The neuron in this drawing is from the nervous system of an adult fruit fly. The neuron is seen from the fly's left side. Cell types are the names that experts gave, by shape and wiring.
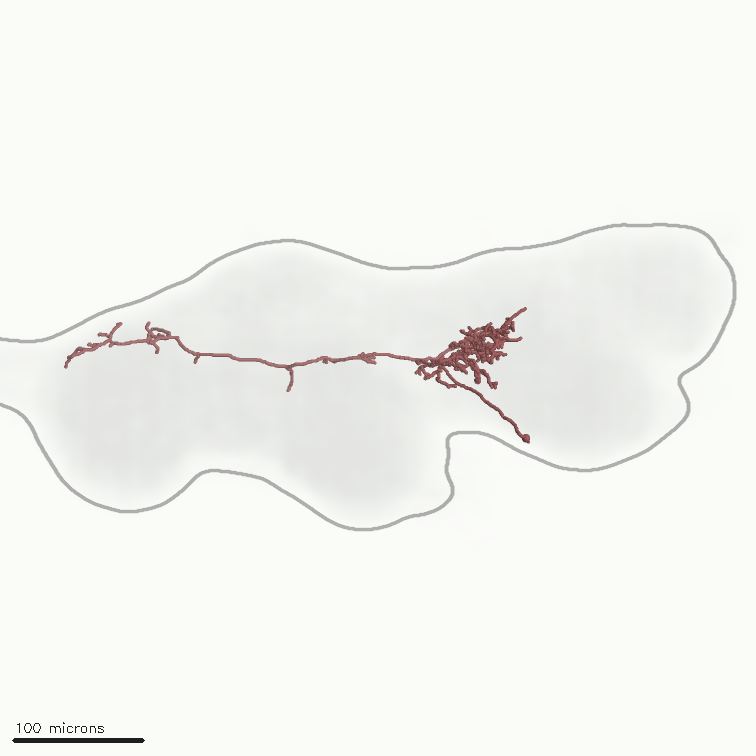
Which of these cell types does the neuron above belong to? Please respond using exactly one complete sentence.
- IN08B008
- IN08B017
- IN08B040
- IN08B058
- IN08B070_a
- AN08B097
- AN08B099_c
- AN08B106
This neuron belongs to the cell type IN08B058.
